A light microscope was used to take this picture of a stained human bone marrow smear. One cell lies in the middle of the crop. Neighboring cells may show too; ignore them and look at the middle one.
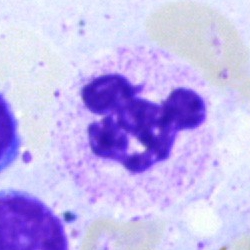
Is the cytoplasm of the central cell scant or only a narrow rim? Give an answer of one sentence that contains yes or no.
No, in this cell the cytoplasm is abundant.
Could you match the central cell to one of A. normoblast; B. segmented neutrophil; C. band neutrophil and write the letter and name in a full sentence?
The cell in the center of this crop is a segmented neutrophil, so option B is the one to pick.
